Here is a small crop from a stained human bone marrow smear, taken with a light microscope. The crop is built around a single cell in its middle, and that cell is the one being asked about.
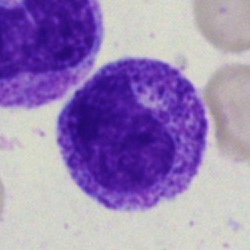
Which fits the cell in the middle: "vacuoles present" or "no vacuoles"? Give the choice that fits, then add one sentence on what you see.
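No vacuoles. No vacuoles are seen in the cytoplasm.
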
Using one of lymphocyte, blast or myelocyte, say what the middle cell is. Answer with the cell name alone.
myelocyte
